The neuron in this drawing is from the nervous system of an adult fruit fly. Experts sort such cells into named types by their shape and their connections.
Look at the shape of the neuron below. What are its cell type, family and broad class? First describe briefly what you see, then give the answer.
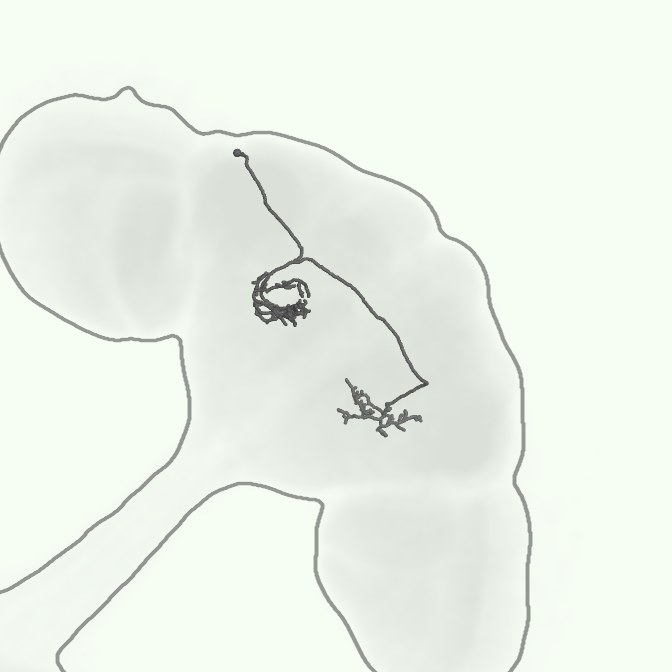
It lies in the brain. In this view it is taller than it is wide. Its cell type is SAD012. The family is hemilineage VLPl2_medial. This is a central-brain intrinsic neuron.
